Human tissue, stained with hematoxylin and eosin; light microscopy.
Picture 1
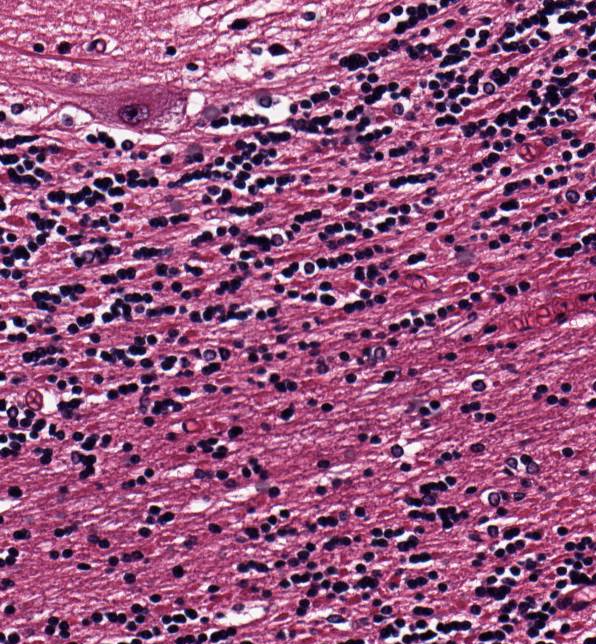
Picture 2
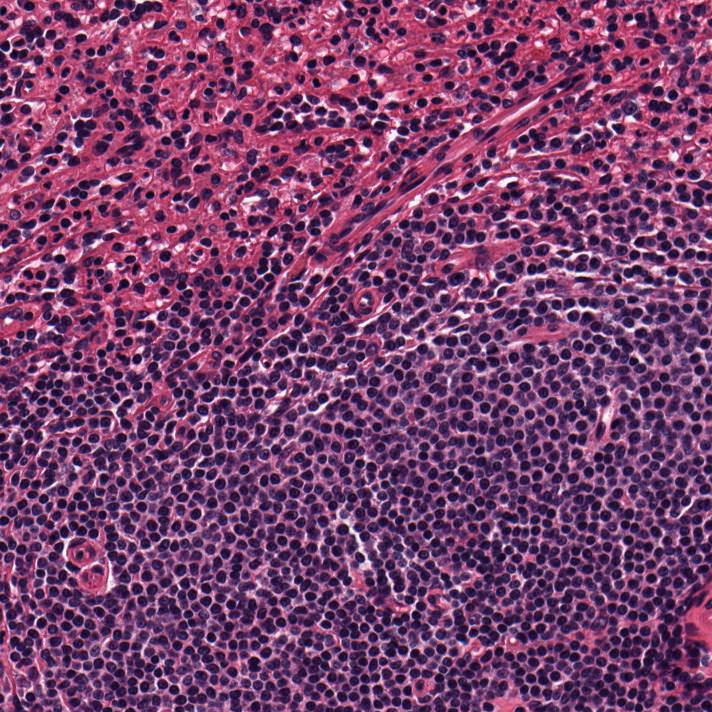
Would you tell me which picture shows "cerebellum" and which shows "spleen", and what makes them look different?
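Cerebellum: picture 1. Spleen: picture 2. Pic 1: small, round, uniformly dark nuclei crowd most of the field in a pink background, almost no visible cytoplasm. Pic 2: densely packed small lymphocytes, round dark nuclei, scant cytoplasm, filling the lower two-thirds.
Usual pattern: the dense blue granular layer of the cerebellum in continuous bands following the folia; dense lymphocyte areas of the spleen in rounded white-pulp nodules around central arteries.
Also in pic 1: single large neuron, abundant pink cytoplasm, prominent nucleolus, near top left. Also in pic 2: more pink fibrous stroma and less crowded cells at upper left; diagonal band of spindle cells and pink fibres from upper right toward centre.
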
